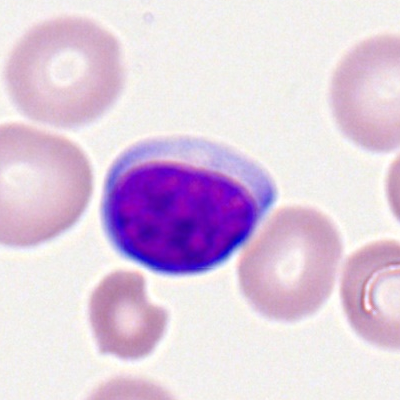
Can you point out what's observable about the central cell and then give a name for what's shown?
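First, the chromatin is dense and coarsely clumped. Second, the cytoplasm is pale blue, with no granules visible. Third, the cell surface shows no projections. The cell is a lymphocyte.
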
